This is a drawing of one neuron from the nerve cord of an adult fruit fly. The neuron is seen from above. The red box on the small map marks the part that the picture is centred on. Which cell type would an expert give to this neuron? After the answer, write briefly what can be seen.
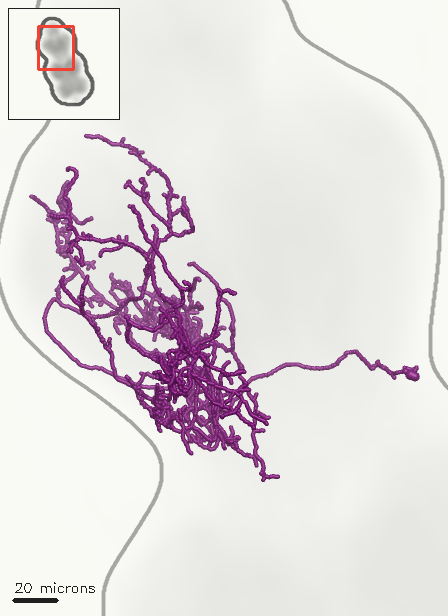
It is of cell type IN23B058. This is a nerve-cord intrinsic neuron. From left to right in the picture it spans about 180 microns. Dozens of branch ends can be seen.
